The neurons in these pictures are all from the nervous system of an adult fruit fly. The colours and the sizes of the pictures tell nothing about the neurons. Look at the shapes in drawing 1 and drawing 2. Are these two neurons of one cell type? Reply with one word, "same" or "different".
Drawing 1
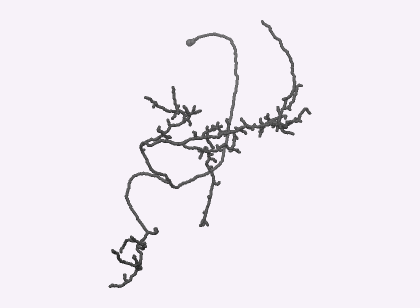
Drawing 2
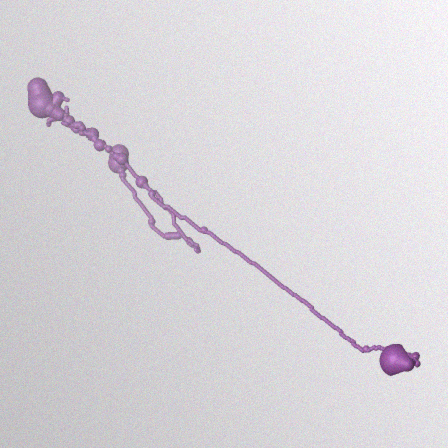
different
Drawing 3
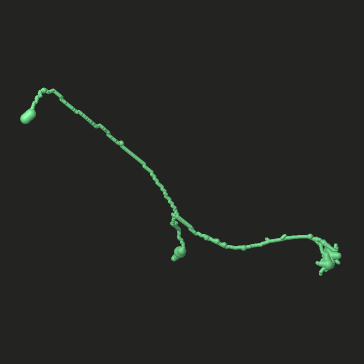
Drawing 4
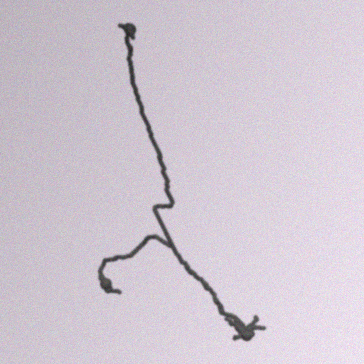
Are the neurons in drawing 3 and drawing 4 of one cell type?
same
